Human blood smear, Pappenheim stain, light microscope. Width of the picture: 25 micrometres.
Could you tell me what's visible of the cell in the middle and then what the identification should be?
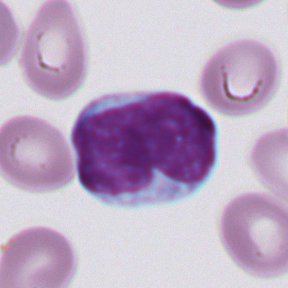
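The nucleus shows an indentation in its lower edge, and its chromatin is mottled, with darker and lighter patches. Pale bluish-grey cytoplasm is widest below the nucleus, within the indentation. The nucleus fills about 80% of the cell's area. The cell is about 1.75 times as wide as a red cell that lies whole in view. My answer: this is a typical lymphocyte.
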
